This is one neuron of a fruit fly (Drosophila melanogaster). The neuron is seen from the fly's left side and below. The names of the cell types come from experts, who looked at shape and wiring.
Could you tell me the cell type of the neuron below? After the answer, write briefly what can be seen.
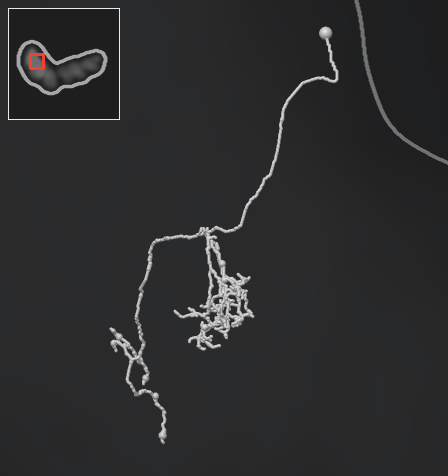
It is of cell type FC1C_b. Its broad class is central-brain intrinsic neuron. The cell body is at the upper right of the picture. As drawn here it is taller than it is wide.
